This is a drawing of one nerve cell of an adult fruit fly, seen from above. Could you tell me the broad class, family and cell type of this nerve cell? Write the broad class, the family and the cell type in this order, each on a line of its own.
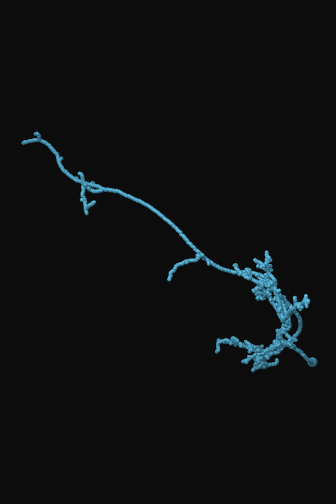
central-brain intrinsic neuron
hemilineage VLPl&p2_lateral
AVLP745m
